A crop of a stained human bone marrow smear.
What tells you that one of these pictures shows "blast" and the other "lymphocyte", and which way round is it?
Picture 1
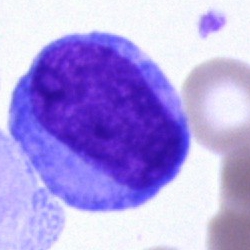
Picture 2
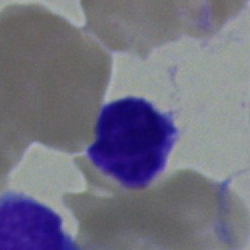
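So the blast is in picture 1 and the lymphocyte in picture 2. What catches my eye first is the cytoplasm: in picture 1 the nucleus sits toward the upper right, leaving the widest band of blue cytoplasm at the lower left, whereas in picture 2 the nucleus fills almost the whole cell and scarcely any cytoplasm shows.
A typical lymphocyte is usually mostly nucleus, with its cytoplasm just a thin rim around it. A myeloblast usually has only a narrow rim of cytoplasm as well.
Then the chromatin, which is dark purple and finely stippled in picture 1, and dense and deep purple-blue throughout in picture 2.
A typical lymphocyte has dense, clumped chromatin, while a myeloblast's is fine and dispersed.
The outlines differ too, the blast roughly oval with a smooth edge, the lymphocyte roughly round but slightly irregular and angular. Neither shows granules, and no nucleoli can be seen in the lymphocyte. Around them, a paler cell touches the blast at its lower left, and pale unstained red cells lie against the lymphocyte on its left and lower sides.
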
